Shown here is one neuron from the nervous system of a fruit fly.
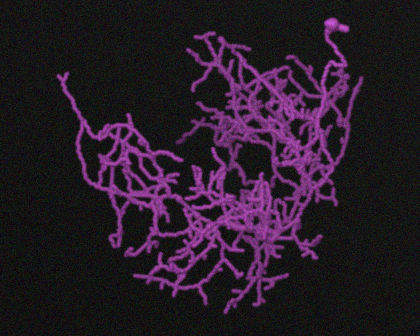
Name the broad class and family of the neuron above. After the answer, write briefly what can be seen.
It is a central-brain intrinsic neuron. The family is hemilineage AOTUv1_medial. As drawn here it is about as wide as it is tall.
